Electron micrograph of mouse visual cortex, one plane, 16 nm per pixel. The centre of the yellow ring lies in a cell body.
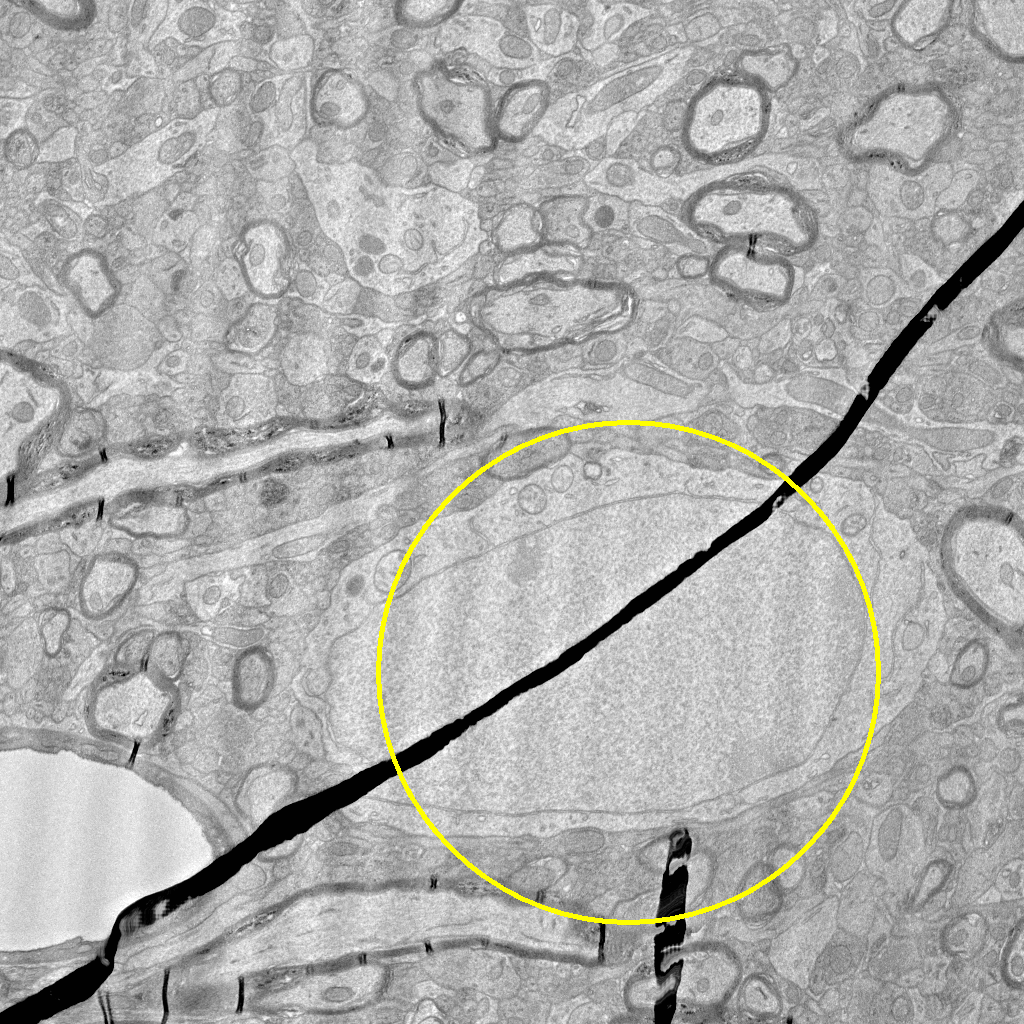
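Excitatory neuron at the centre of the yellow ring. Taking the nucleus first, it is an elongated oval with its long axis running roughly left to right. Checking the outline, it is smooth, with no deep folds or indentations. As for a nucleolus, none distinct is visible. Finally, the cell lies within a band of processes and myelinated axons that run left to right, parallel to its long axis.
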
